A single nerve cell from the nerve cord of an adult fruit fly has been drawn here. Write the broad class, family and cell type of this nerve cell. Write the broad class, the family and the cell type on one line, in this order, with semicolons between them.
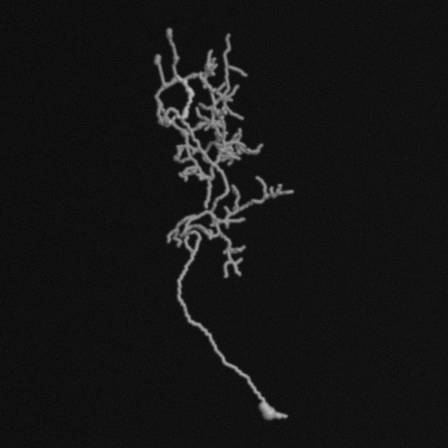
nerve-cord intrinsic neuron; hemilineage 01B; IN01B068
